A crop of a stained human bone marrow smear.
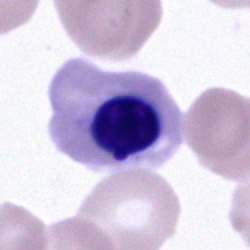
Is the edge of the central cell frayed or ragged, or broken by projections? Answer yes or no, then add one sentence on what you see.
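Yes. The cell outline is irregular and lumpy rather than smoothly round.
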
